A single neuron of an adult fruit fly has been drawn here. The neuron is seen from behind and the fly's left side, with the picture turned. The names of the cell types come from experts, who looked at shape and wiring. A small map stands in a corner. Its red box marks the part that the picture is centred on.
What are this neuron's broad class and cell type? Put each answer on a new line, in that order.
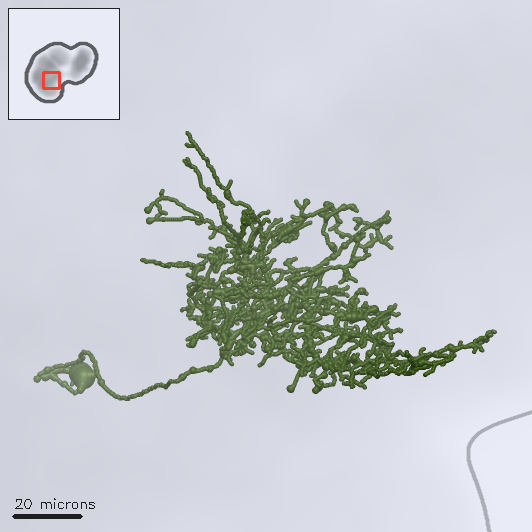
central-brain intrinsic neuron
GNG139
